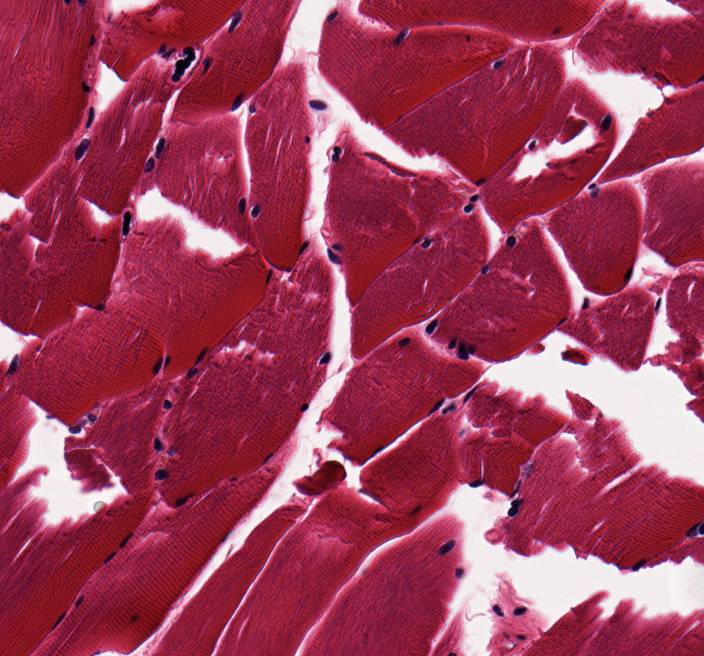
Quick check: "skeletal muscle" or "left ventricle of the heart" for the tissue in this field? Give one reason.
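This is skeletal muscle. Nuclei small, dark, oval, at fibre edges, not central.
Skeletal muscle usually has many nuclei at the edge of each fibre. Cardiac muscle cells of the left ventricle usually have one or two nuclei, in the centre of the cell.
Also seen: fine transverse cross-striations, even deep pink-red cytoplasm, only thin connective tissue strands between fibres.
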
